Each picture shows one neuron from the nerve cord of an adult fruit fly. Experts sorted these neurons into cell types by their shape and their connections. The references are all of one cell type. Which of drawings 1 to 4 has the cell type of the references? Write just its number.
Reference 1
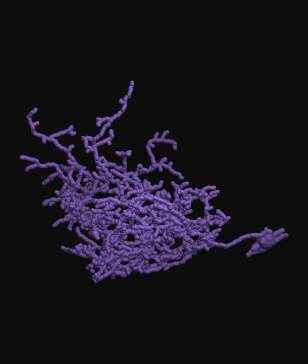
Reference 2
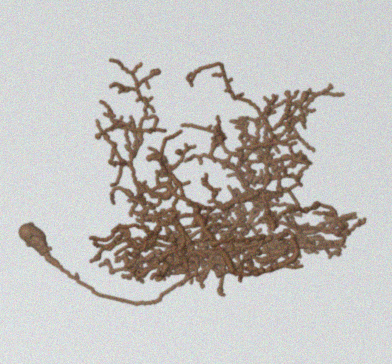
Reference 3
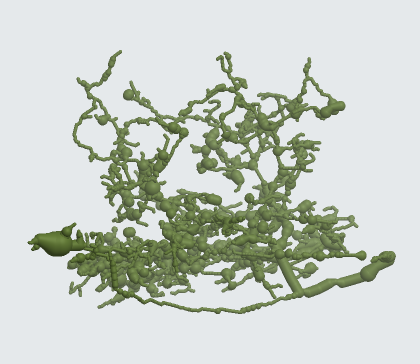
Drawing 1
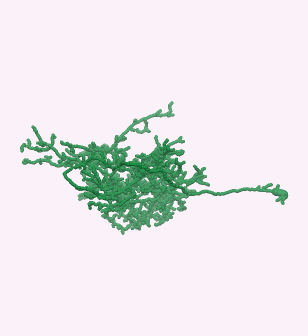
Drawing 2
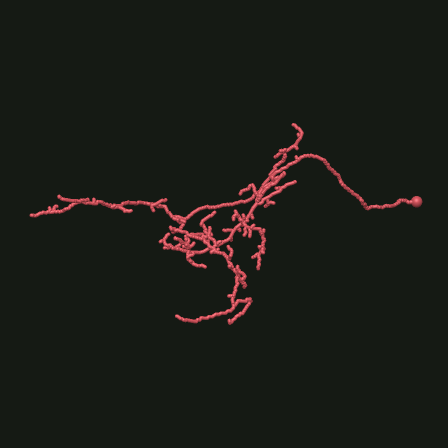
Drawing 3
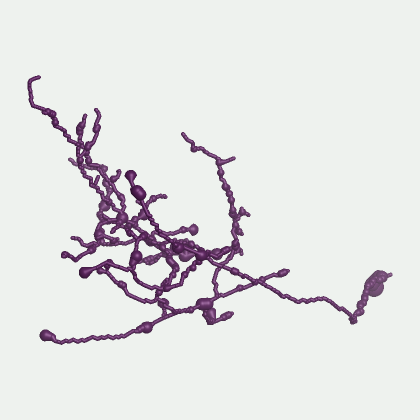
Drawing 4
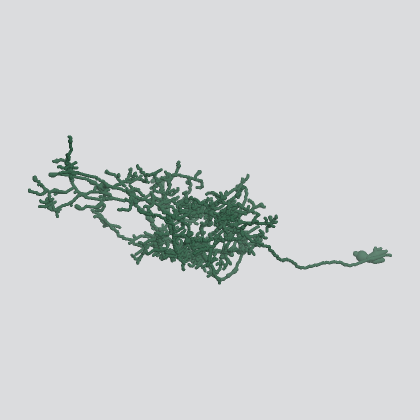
1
